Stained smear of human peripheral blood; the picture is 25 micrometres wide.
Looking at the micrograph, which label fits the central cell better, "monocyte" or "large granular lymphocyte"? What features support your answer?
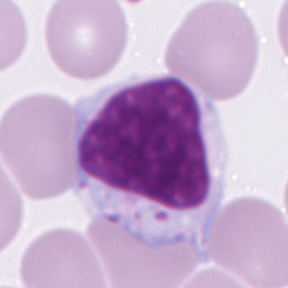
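Large granular lymphocyte, not monocyte. Chromatin: dense, coarsely clumped, dark purple.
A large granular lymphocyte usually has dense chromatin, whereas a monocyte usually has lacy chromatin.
Cytoplasm: pale blue-grey, with only a few small reddish-purple granules below the nucleus.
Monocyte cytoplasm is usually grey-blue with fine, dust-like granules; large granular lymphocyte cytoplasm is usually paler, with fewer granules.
Nucleus: about 12 micrometres across, toward the top of the cell, with most cytoplasm below it.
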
